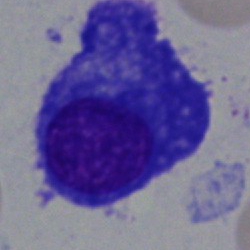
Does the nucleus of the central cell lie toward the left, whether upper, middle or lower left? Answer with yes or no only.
Yes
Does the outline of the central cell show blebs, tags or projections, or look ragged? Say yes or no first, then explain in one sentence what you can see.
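Yes. The cell outline is irregular, with a ragged, frayed margin most marked along the top.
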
